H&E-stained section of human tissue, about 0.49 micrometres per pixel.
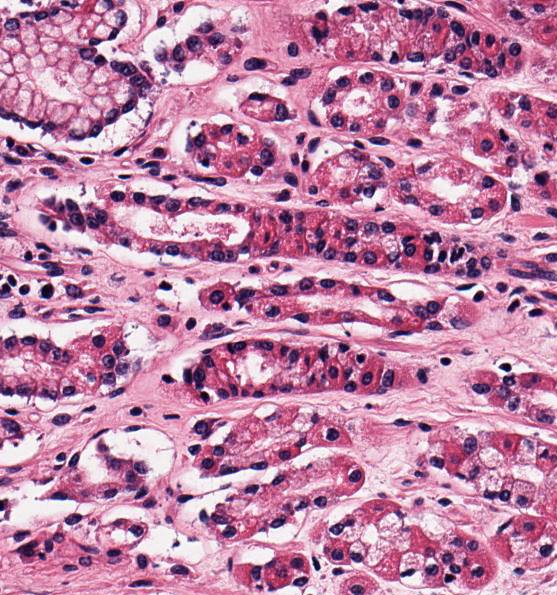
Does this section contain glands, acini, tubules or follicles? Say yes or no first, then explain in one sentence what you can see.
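Yes. In the top-left corner the gland cells have pale, clear, mucin-like cytoplasm with small dark nuclei pushed to the cell base.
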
